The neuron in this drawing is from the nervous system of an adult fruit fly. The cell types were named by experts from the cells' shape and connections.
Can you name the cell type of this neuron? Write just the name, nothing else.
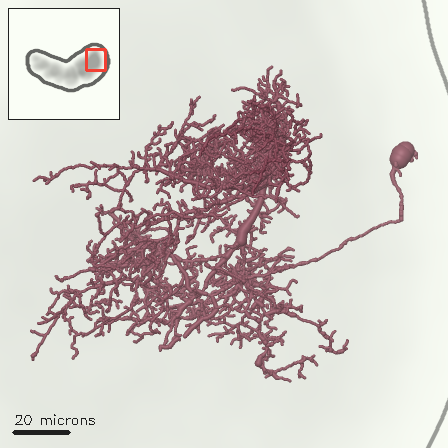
PVLP016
